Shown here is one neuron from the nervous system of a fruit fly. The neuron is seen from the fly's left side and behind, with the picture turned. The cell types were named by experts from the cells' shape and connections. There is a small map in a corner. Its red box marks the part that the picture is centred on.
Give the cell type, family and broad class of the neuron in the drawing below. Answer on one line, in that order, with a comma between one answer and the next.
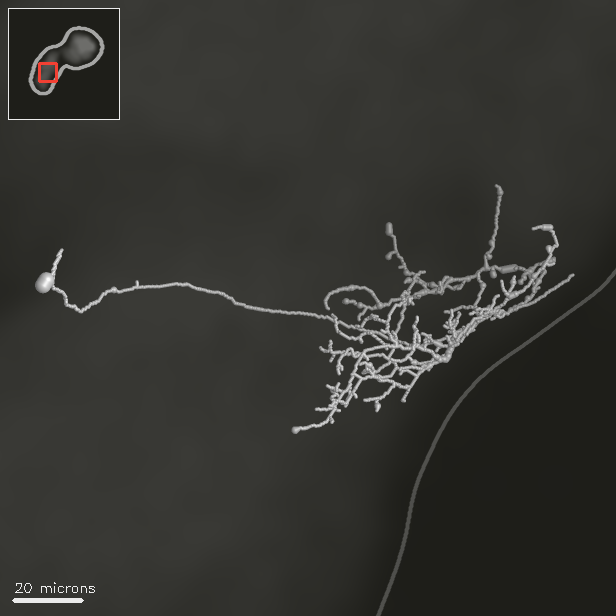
IN03B070, hemilineage 03B, nerve-cord intrinsic neuron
